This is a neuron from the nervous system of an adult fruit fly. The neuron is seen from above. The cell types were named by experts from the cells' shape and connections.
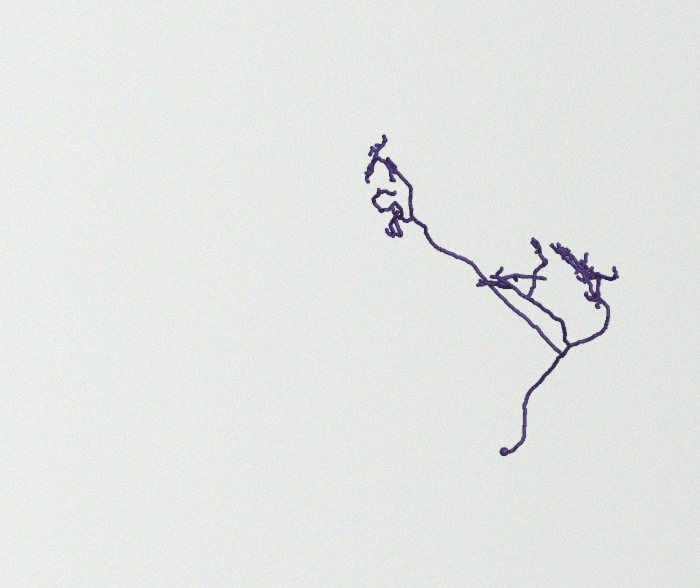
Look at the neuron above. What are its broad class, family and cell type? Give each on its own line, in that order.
central-brain intrinsic neuron
hemilineage VLPl&p1_posterior
AVLP497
